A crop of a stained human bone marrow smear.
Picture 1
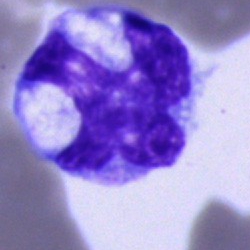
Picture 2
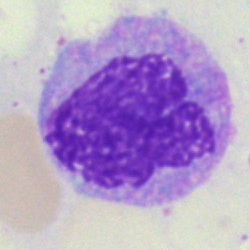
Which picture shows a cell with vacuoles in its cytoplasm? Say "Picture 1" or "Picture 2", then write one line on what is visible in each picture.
Picture 1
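In picture 1: A large clear rounded space lies at the left side of the cell.
In picture 2: No distinct vacuoles are seen in the cytoplasm.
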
